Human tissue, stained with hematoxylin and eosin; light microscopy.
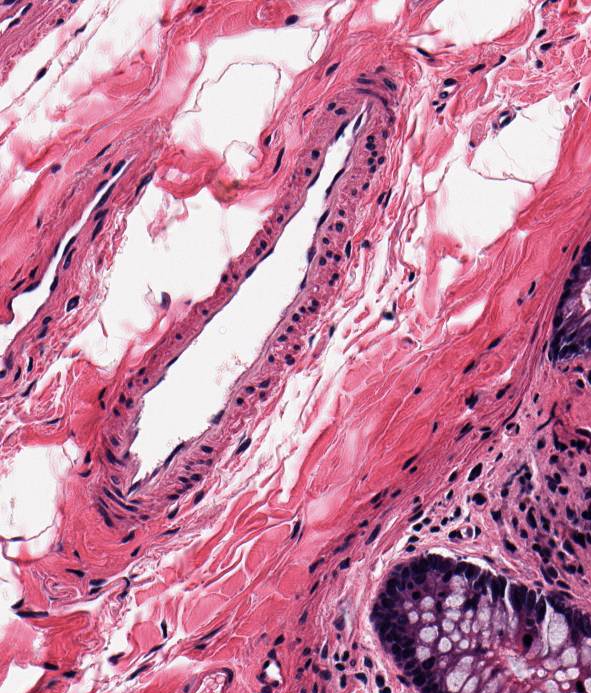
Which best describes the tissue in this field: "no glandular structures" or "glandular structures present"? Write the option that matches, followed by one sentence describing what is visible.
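Glandular structures present. In the lower right corner, a gland is packed with goblet cells whose mucin appears as pale rounded vacuoles.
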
